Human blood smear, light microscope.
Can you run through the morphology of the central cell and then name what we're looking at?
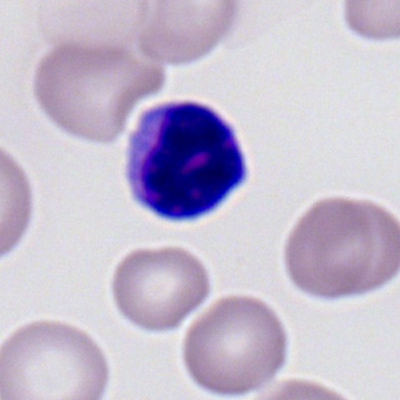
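A single, unlobed nuclear mass fills almost the whole cell. Its chromatin is dense and very dark purple. Pale blue cytoplasm appears only as a thin rim, seen mainly along the left edge. It is a lymphocyte.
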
